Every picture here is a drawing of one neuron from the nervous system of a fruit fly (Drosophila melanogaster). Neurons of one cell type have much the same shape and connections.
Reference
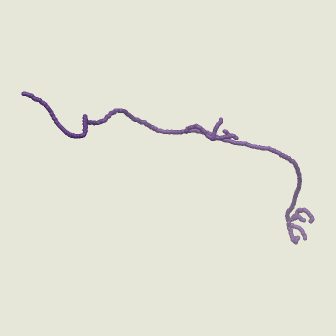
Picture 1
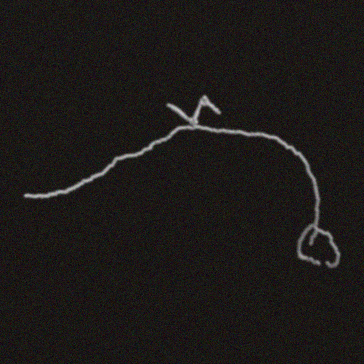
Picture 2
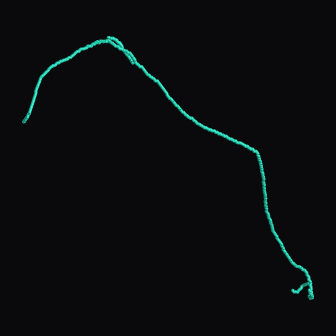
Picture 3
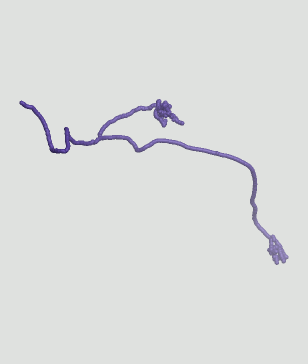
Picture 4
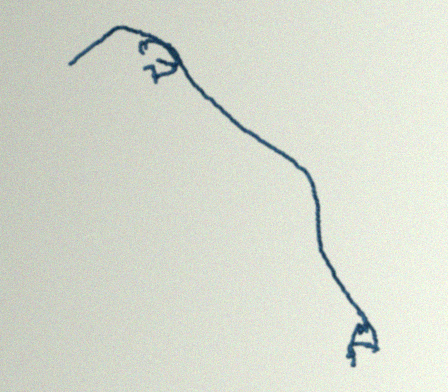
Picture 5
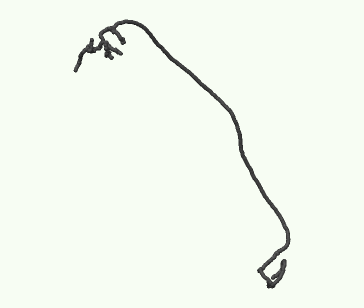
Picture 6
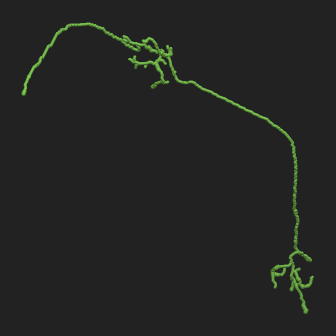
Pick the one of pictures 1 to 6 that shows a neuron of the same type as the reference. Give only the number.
1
